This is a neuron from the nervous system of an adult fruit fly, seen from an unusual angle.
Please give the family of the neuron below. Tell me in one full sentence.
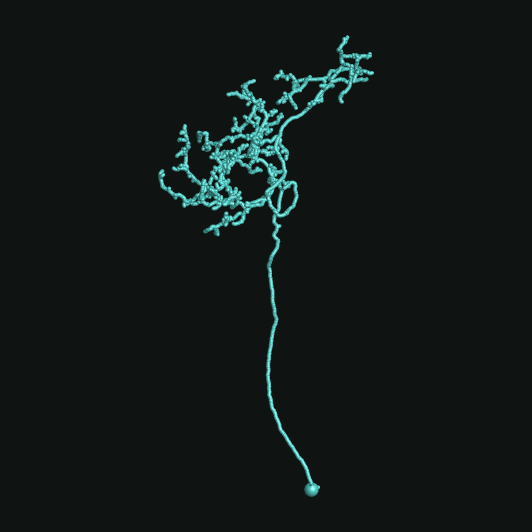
The neuron takes hemilineage LHa2 as its family.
